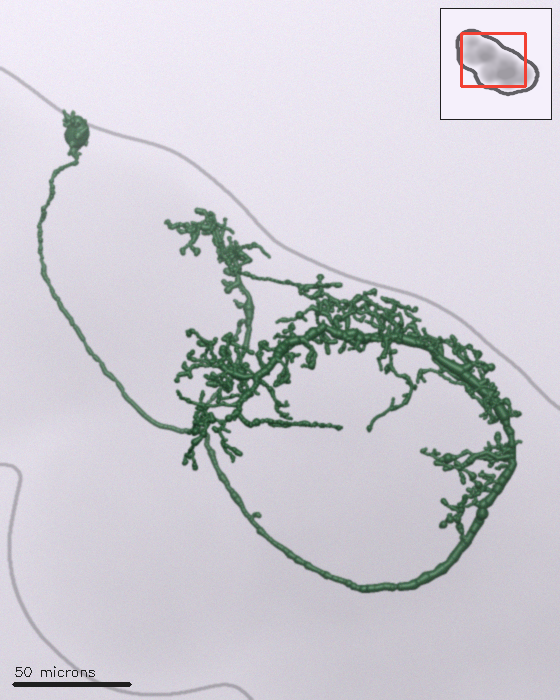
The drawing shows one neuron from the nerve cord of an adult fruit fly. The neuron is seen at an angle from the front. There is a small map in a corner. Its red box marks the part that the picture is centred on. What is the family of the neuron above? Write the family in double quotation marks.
"hemilineage 17B"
